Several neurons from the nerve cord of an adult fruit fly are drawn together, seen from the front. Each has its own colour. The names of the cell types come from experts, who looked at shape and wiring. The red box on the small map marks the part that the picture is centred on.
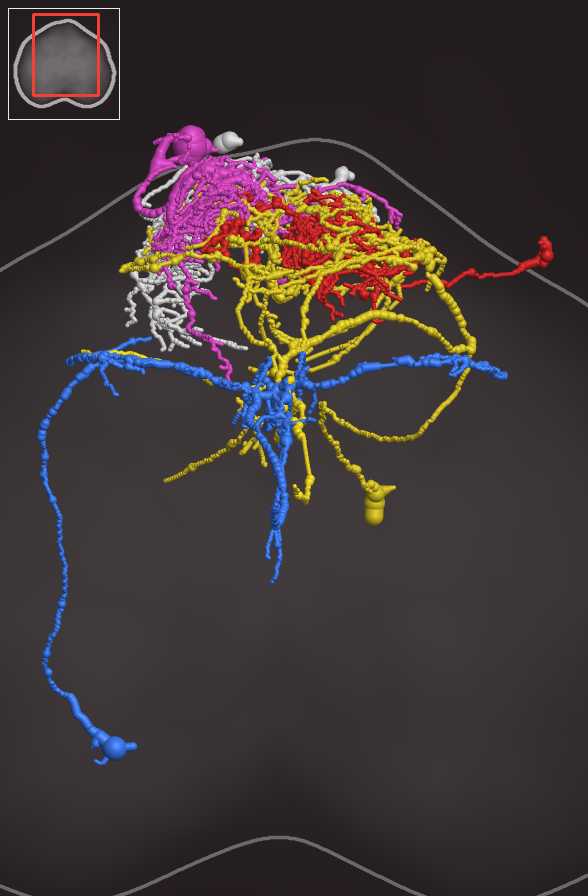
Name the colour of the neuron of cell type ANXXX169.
yellow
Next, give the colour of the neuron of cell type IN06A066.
red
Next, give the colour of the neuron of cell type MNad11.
magenta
